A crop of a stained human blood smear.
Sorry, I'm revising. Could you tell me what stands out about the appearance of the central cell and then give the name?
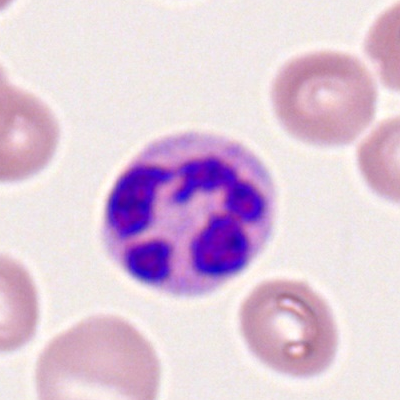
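Several separate nuclear lobes are present, joined to one another by thin strands. The chromatin is dense, clumped and dark purple. Pale pinkish-lilac cytoplasm fills the space around and between the lobes. No large orange-red granules are seen in the cytoplasm. The central cell is a segmented neutrophil.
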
